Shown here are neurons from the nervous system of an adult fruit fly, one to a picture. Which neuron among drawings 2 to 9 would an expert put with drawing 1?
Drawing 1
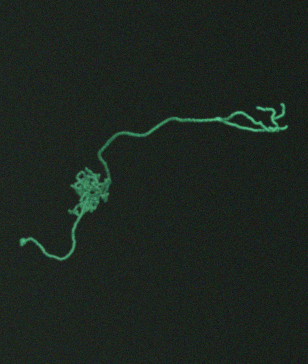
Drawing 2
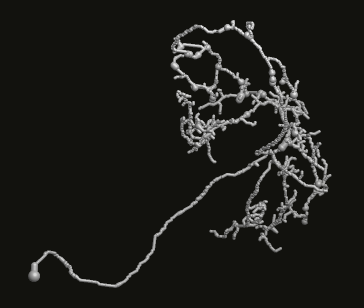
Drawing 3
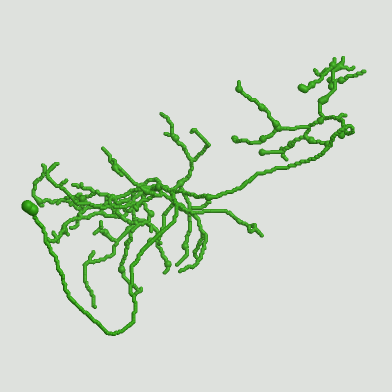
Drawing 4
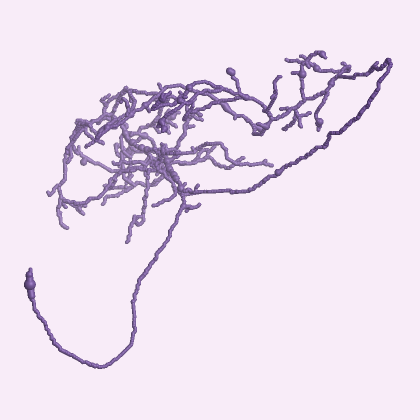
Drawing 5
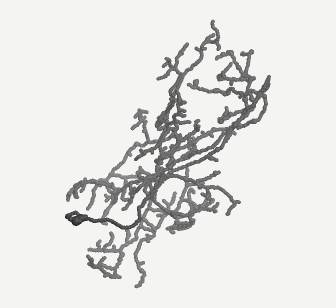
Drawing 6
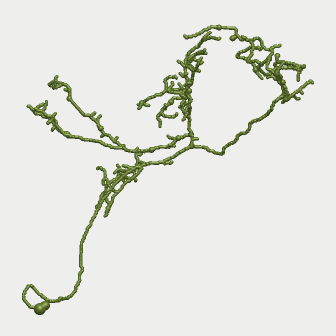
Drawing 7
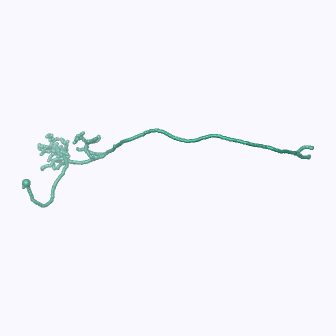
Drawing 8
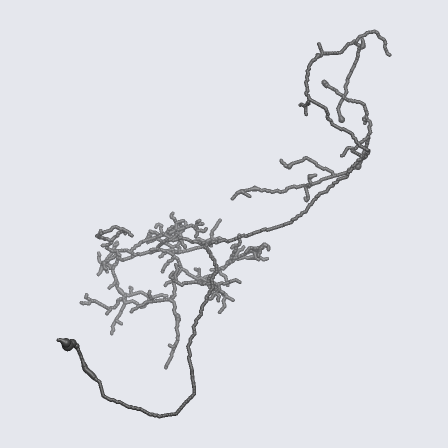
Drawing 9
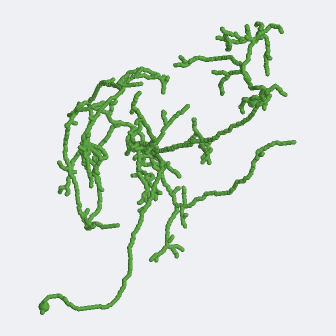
7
